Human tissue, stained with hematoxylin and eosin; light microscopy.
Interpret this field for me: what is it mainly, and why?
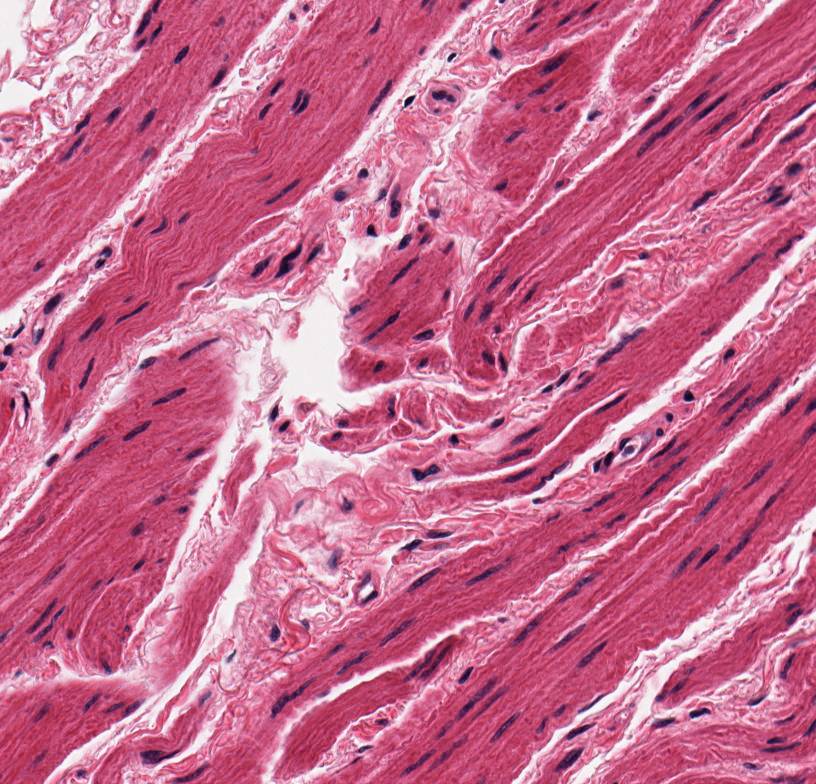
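The tissue shown is smooth muscle. Elongated nuclei lie lengthwise along the fibres within the bundles, and the cytoplasm stains a deep, even pink.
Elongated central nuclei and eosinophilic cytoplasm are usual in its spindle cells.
Loose, pale, wispy connective tissue lies between the bundles, most abundant in the centre. A small irregular empty space lies near the centre.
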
